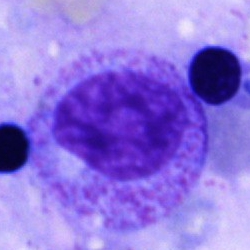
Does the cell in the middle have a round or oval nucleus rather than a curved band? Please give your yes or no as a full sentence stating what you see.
Yes, there is one compact round or oval nucleus in this cell.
